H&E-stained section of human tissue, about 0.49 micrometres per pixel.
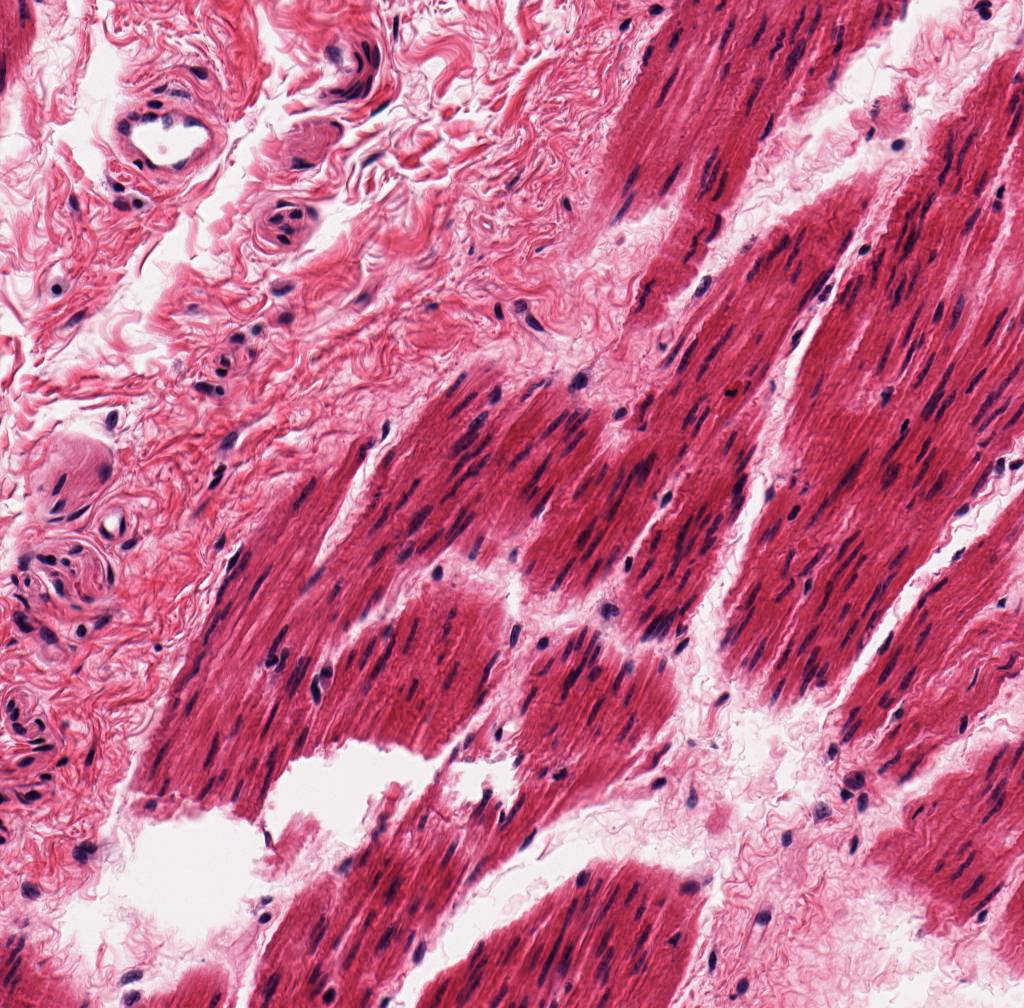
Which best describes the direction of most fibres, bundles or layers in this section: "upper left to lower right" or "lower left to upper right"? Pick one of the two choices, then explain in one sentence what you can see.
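Lower left to upper right. The muscle bundles run diagonally from lower left to upper right.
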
